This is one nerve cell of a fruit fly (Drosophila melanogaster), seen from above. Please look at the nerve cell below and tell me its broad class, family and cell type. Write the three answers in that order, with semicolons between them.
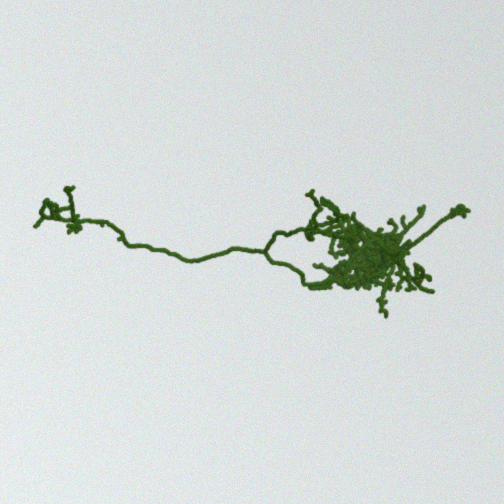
central-brain intrinsic neuron; hemilineage VLPl&d1_lateral; AVLP720m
